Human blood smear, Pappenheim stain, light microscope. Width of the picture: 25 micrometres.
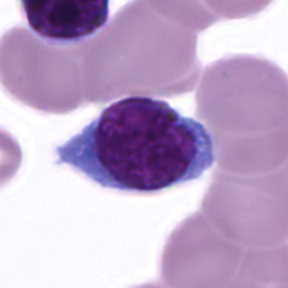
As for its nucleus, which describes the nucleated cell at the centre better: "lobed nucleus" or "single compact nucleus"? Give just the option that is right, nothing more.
Single compact nucleus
